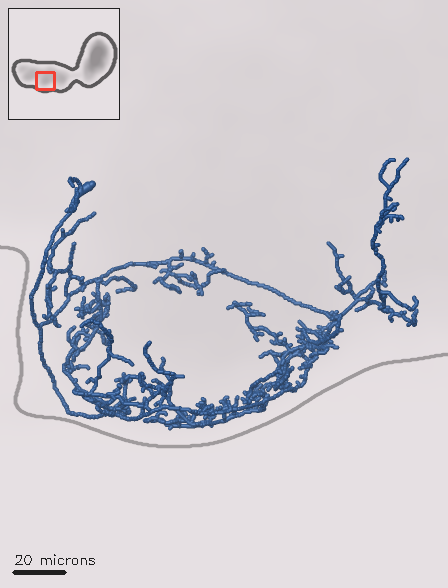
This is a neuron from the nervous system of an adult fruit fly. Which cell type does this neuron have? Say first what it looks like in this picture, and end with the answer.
From left to right in the picture it spans about 150 microns. Dozens of branch ends can be seen. This is a nerve-cord intrinsic neuron. It is of cell type IN19A042.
